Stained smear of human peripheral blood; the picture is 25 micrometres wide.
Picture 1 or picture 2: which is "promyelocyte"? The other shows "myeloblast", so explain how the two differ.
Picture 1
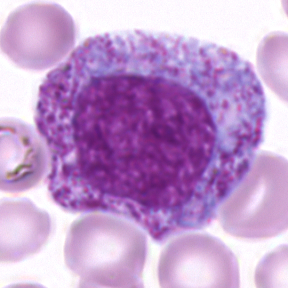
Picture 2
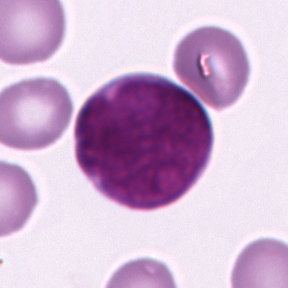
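Picture 1: promyelocyte. Picture 2: myeloblast.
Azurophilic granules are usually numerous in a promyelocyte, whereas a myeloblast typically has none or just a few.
Picture 1: cytoplasm crowded with many reddish-purple granules; picture 2: no distinct granules. Picture 1: cytoplasm pale bluish-lilac between the granules, with a paler, less granular zone to the right of the nucleus. Picture 2: nucleus round, about 12 micrometres across, deep reddish purple, filling nearly the whole cell and leaving at most a very thin rim of cytoplasm. Picture 1: chromatin mottled and patchy, not uniformly smooth. Picture 2: cell outline smooth and round.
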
